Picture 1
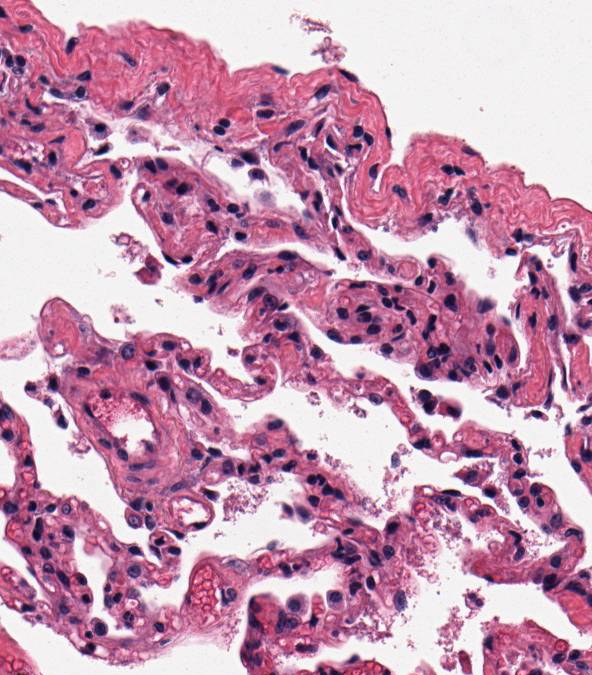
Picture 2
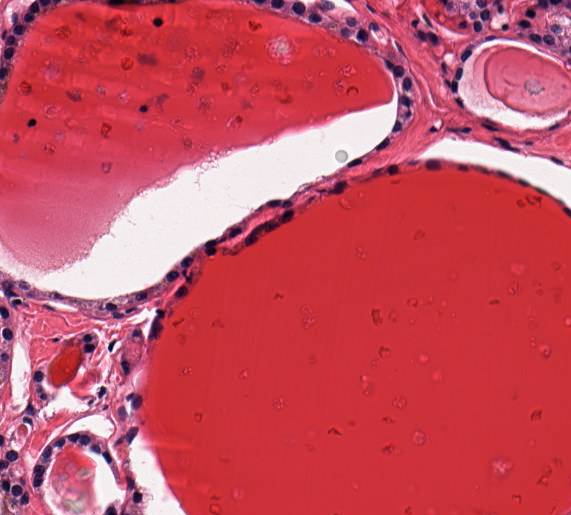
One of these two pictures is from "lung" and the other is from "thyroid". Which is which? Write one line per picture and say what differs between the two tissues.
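Picture 1: lung. No glands are present anywhere in the field.
Picture 2: thyroid. The field is made up of closed round follicles of varying size, with a very large one filling the lower right and another large one in the upper left.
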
